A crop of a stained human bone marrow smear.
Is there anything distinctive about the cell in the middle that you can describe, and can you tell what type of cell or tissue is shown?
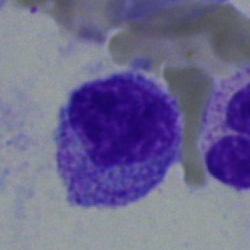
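Let me see: the nucleus lies toward the upper part, with most of the cytoplasm below it in a moderate band widest beneath the nucleus. Chromatin is dark purple, patchy and uneven. Fine purple granules fill the cytoplasm. So: a myelocyte.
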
